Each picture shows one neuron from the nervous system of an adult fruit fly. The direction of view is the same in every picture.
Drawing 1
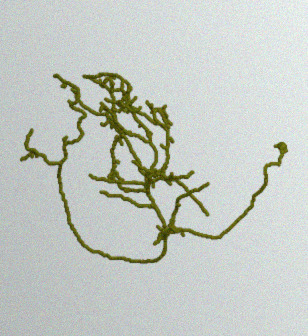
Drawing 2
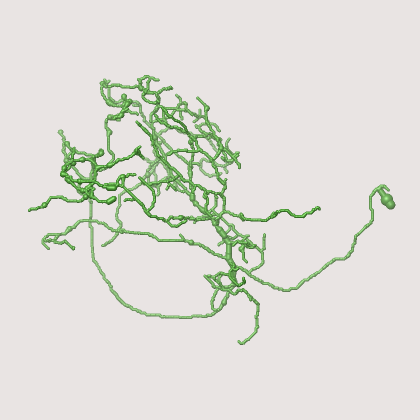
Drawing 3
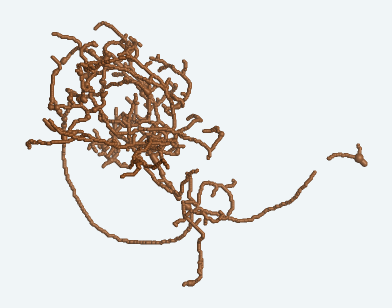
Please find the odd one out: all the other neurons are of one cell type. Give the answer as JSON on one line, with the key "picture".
{"picture": 3}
